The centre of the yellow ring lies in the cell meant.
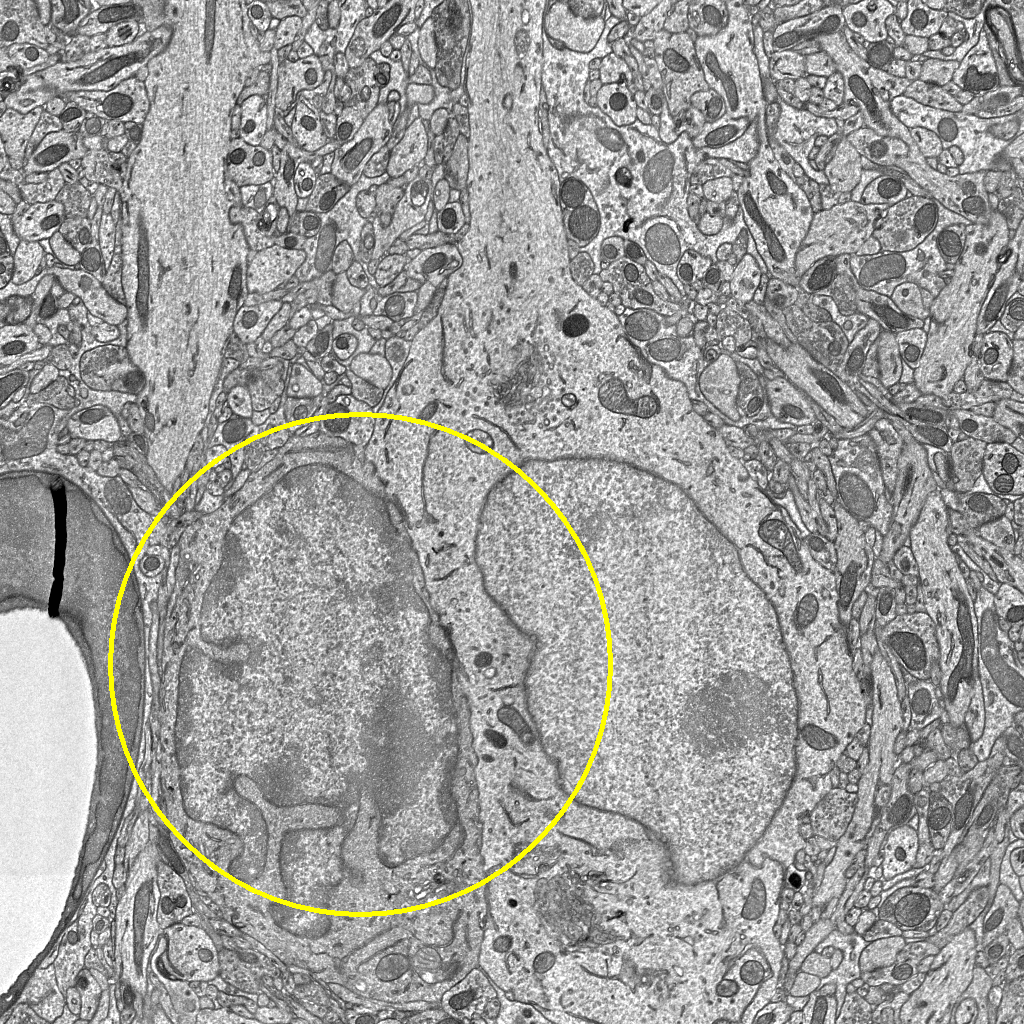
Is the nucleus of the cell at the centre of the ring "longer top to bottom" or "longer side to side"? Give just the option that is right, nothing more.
Longer top to bottom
